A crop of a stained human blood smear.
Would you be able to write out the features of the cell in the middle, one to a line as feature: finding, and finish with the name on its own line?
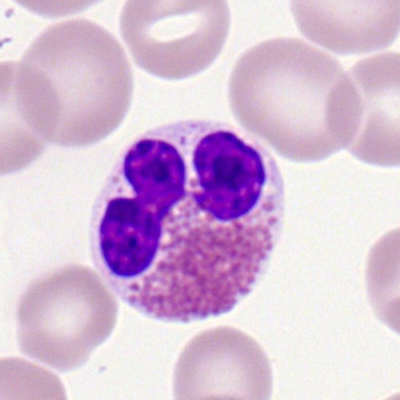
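Outline: smooth and round
Nuclear lobes: in the upper and left part of the cell
Nucleoli: none visible
Granules: most crowded in the lower part of the cell
Identification: eosinophil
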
